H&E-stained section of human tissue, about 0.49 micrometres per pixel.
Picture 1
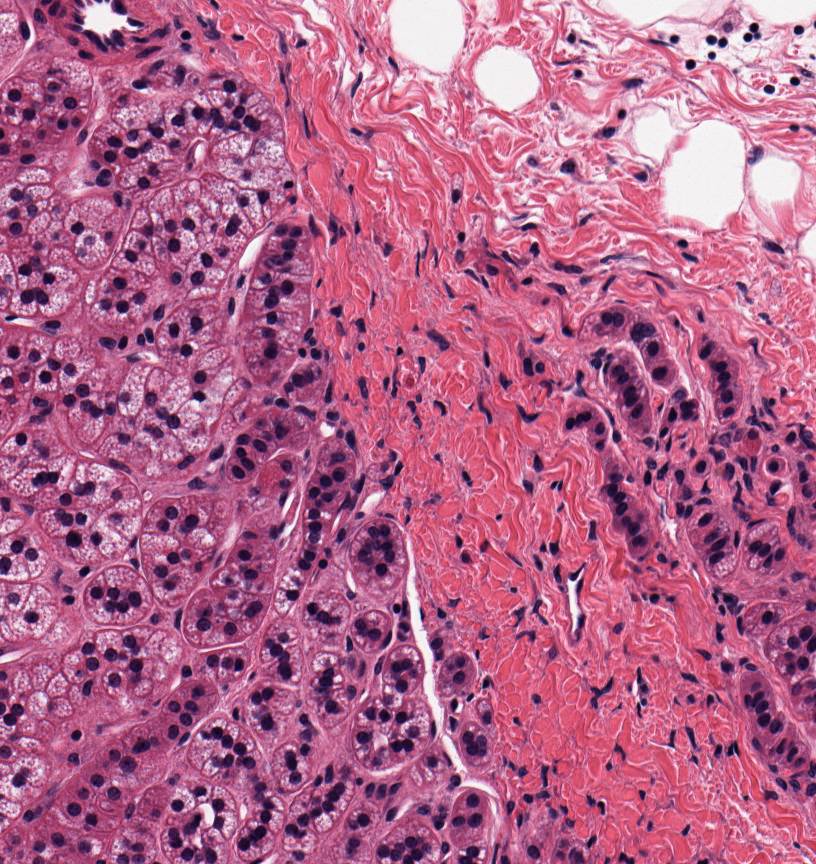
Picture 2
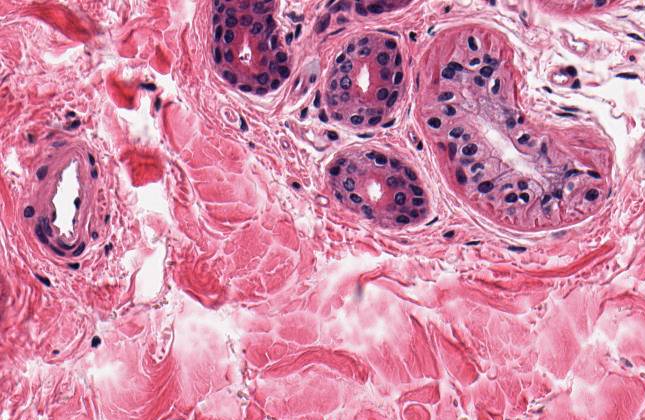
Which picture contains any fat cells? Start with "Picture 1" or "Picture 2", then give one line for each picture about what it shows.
Picture 1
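In picture 1: A few adipocytes appear as empty rounded spaces in the upper right corner.
In picture 2: No adipocytes are present in the field.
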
